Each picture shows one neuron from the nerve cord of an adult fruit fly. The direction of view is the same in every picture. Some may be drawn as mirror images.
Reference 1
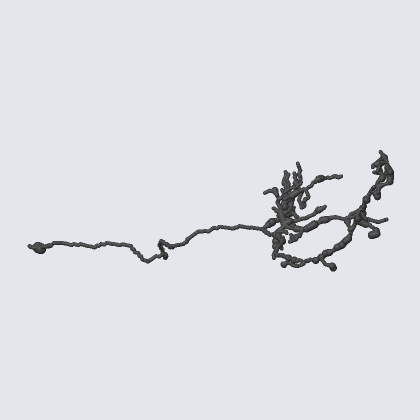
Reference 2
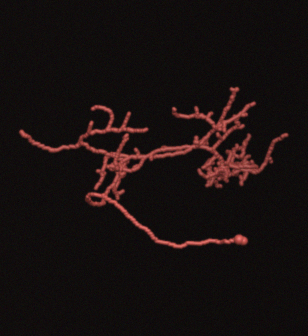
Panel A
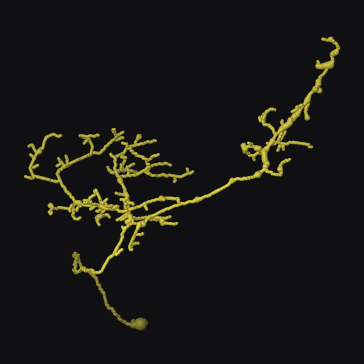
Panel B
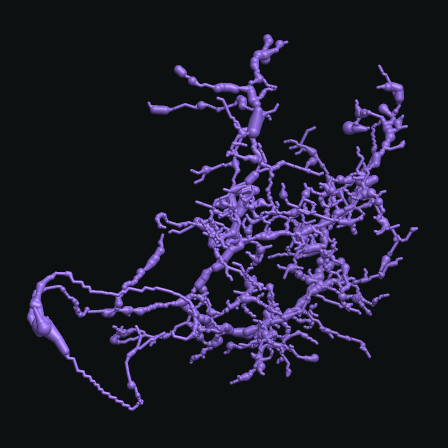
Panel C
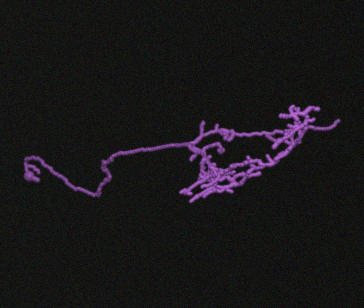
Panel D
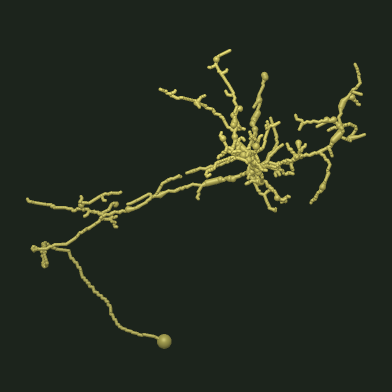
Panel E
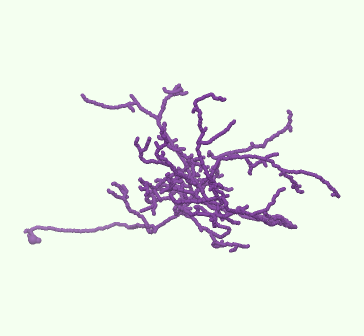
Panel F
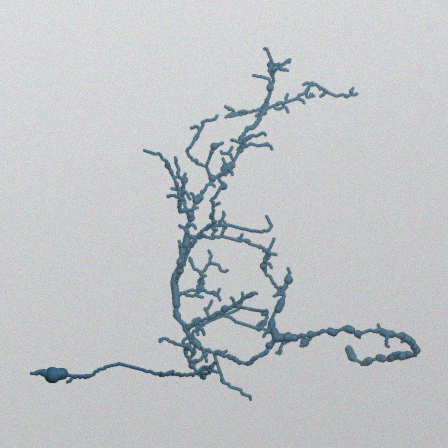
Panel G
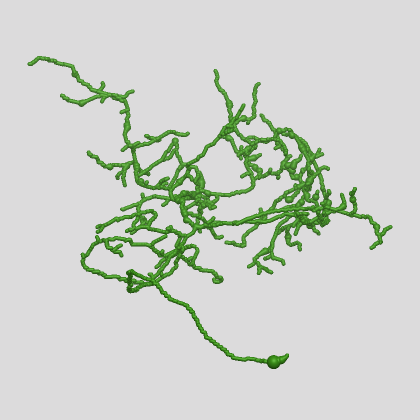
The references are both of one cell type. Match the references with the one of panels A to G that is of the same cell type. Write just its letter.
A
